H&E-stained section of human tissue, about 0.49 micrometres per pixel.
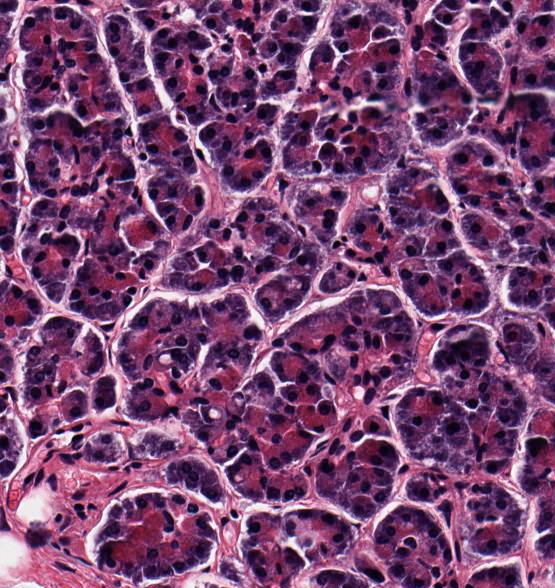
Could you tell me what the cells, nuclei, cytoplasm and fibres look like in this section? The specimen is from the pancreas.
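Rounded nests of cells throughout, divided by thin septa. Nests mostly solid; no obvious central lumens. Cytoplasm variable within nests, deep pink to purplish. Nuclei small, round, dark-staining.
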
